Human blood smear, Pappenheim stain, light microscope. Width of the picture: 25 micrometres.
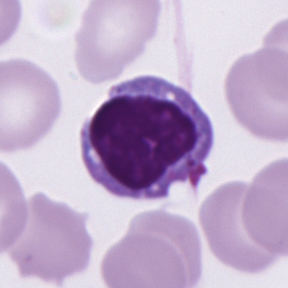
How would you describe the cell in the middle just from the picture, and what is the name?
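Outline: roughly round, with a slightly uneven edge; the cell measures about 11 micrometres across. Nucleus: positioned toward the left, occupying about 60% of the cell's area and leaving a wider band of cytoplasm on the right. Chromatin: dark purple and densely clumped. Cytoplasm: contains a few small clear vacuoles near the cell edge. Answer: typical lymphocyte.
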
